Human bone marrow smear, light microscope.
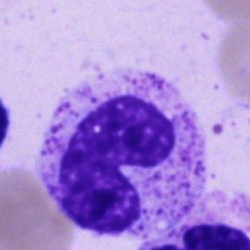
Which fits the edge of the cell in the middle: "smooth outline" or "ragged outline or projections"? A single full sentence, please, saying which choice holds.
The cell has an even edge, with no ragged parts or projections.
